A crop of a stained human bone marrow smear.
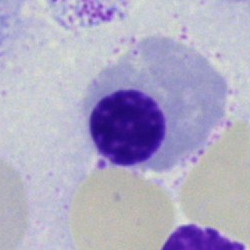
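Erythroblast in a stained human bone marrow smear. Its nucleus sits off-centre, toward the lower left of the cell, with dense, dark purple chromatin broken by small paler patches. Abundant pale grey-blue cytoplasm extends mainly toward the upper right of the nucleus.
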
